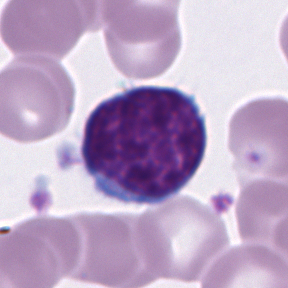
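Typical lymphocyte, checked point by point. Point one: the nucleus shows no lobes or indentation. Point two: its chromatin is dense and coarsely clumped. Point three: no nucleoli can be seen. Point four: the cytoplasm holds no visible granules.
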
